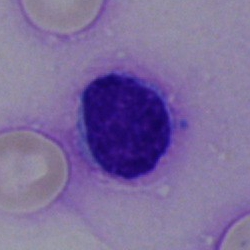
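Lymphocyte, central cell, stained bone marrow smear. Chromatin dark, densely clumped. Thin rim of cytoplasm around the nucleus, widest on the left. Outline smooth, no projections.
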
